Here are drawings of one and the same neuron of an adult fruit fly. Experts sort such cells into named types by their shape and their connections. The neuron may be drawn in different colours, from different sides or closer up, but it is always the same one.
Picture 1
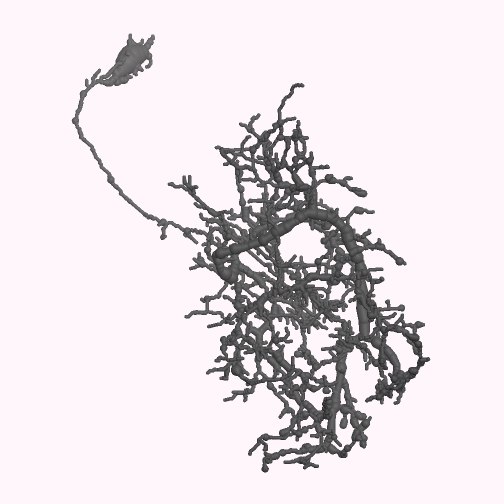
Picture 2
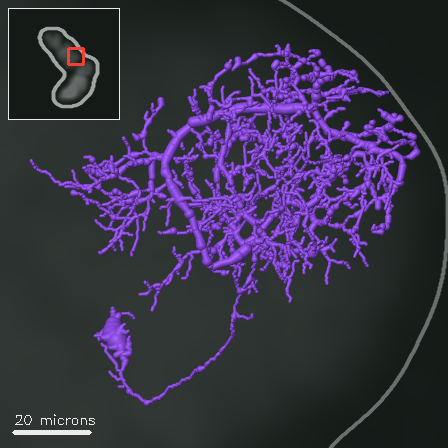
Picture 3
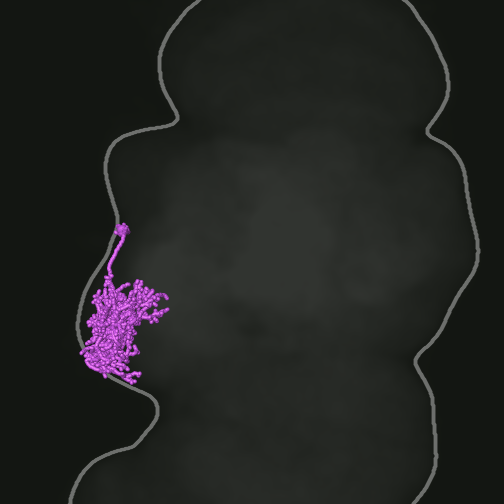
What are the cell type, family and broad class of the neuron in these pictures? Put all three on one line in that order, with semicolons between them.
IN13B010; hemilineage 13B; nerve-cord intrinsic neuron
